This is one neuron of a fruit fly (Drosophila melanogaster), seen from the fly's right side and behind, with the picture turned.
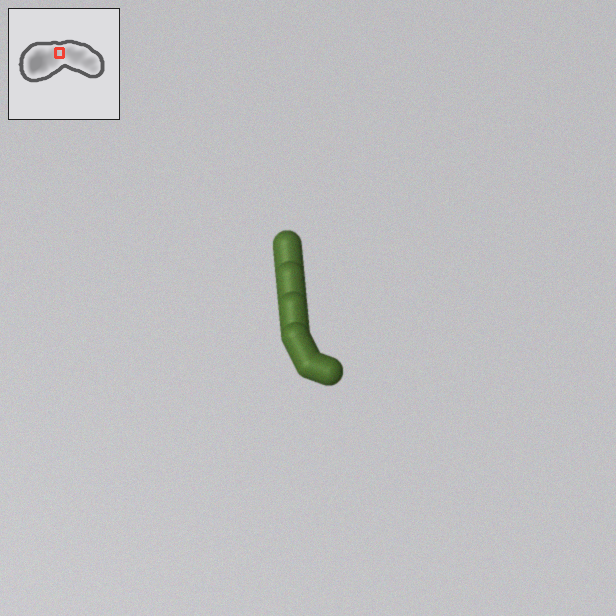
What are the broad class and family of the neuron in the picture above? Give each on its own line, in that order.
photoreceptor or other optic-lobe sensory neuron
class visual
